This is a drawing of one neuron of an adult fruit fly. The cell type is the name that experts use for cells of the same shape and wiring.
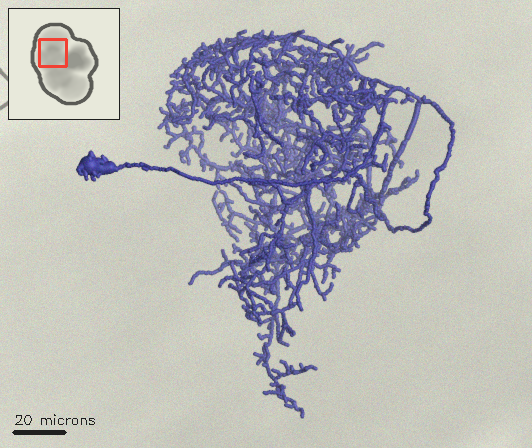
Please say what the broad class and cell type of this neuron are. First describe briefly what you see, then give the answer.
By the scale bar it is about 150 microns tall in this view. The picture shows more than a hundred branch ends. This is a central-brain intrinsic neuron. It is of cell type 5-HTPLP01.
